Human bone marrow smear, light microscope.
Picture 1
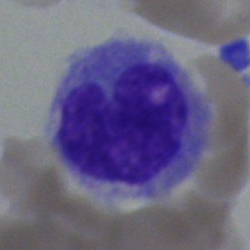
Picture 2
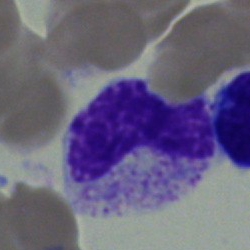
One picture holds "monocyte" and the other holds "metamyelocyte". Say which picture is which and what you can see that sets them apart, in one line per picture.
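Picture 1 – monocyte. No distinct granules are seen in the cytoplasm.
Picture 2 – metamyelocyte. The cytoplasm contains many small purple granules.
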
